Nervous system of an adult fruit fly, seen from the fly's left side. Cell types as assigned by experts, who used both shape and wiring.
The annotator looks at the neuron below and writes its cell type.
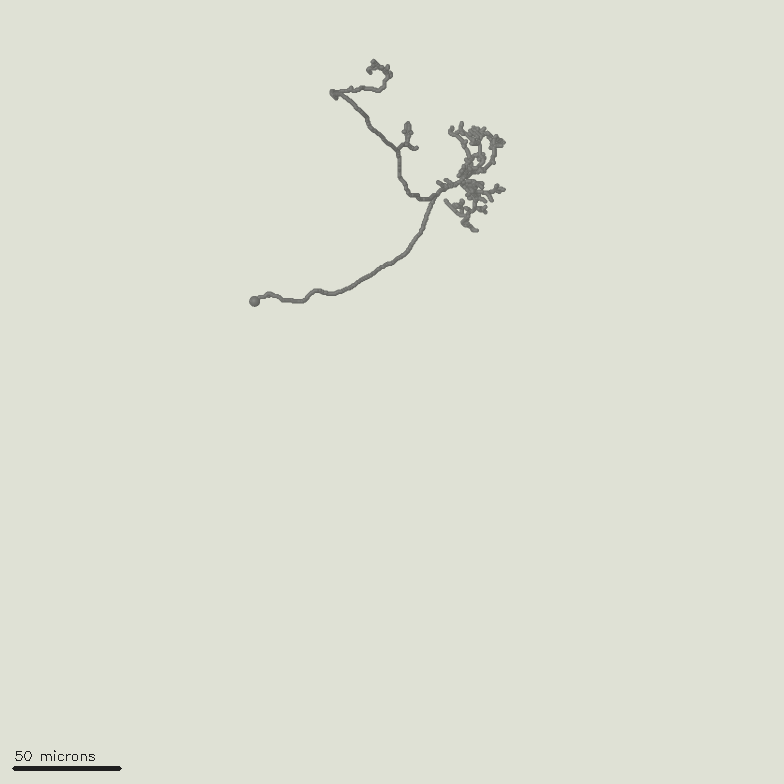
LHAV7a3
